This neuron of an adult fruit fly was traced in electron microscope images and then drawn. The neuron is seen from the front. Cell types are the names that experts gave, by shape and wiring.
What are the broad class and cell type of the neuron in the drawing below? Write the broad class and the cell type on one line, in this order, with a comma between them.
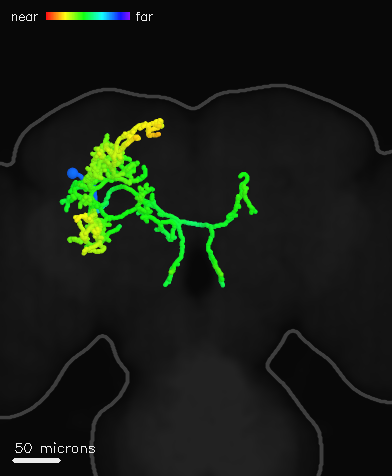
central-brain intrinsic neuron, AVLP715m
